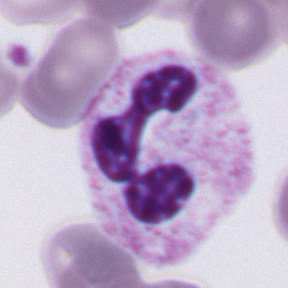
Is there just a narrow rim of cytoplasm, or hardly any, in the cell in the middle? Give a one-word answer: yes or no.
No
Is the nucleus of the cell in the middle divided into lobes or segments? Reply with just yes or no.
Yes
